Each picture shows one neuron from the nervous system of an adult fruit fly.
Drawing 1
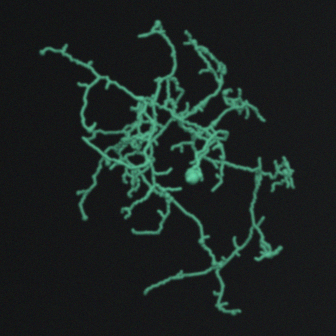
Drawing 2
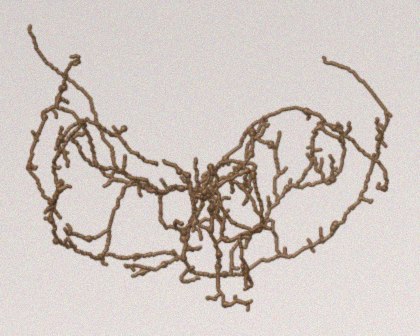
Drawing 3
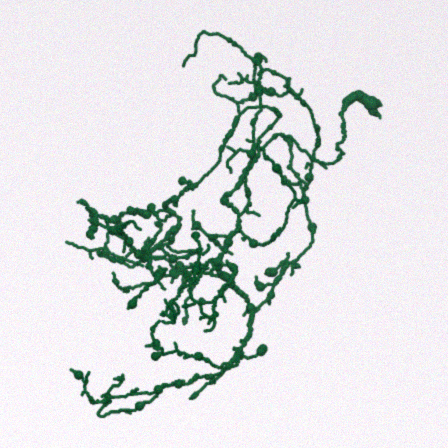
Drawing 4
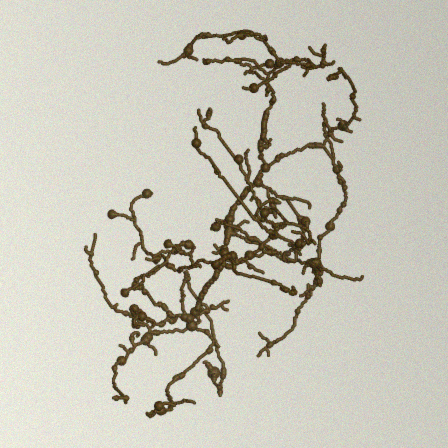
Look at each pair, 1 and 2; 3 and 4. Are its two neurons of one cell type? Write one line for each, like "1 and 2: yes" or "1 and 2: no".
1 and 2: yes
3 and 4: yes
